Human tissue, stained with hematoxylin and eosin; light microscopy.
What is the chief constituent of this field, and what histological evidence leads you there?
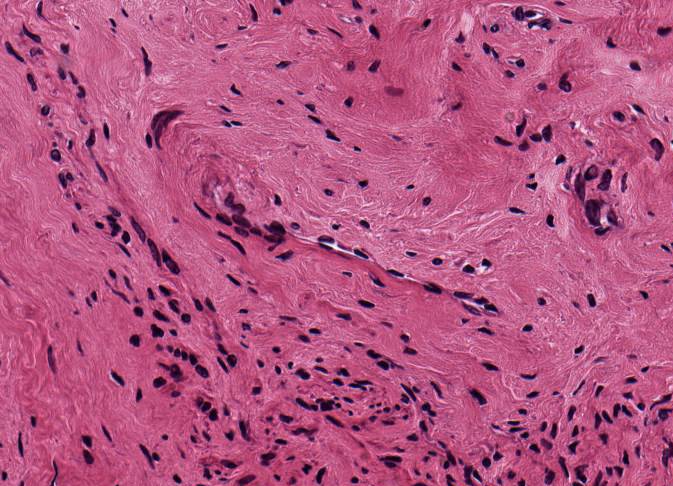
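Dense connective tissue fills this field: dense pink collagenous stroma throughout, with no epithelium anywhere. Next, the collagen bundles are wavy, interlacing in swirls rather than in one direction.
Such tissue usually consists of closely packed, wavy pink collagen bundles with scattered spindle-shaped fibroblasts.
Then the stromal cells: scattered, with small, dark, spindle to oval nuclei and little visible cytoplasm.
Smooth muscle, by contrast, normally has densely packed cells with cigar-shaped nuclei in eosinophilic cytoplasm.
Finally, nuclei crowd more in the lower left and lower middle than in the upper part.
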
